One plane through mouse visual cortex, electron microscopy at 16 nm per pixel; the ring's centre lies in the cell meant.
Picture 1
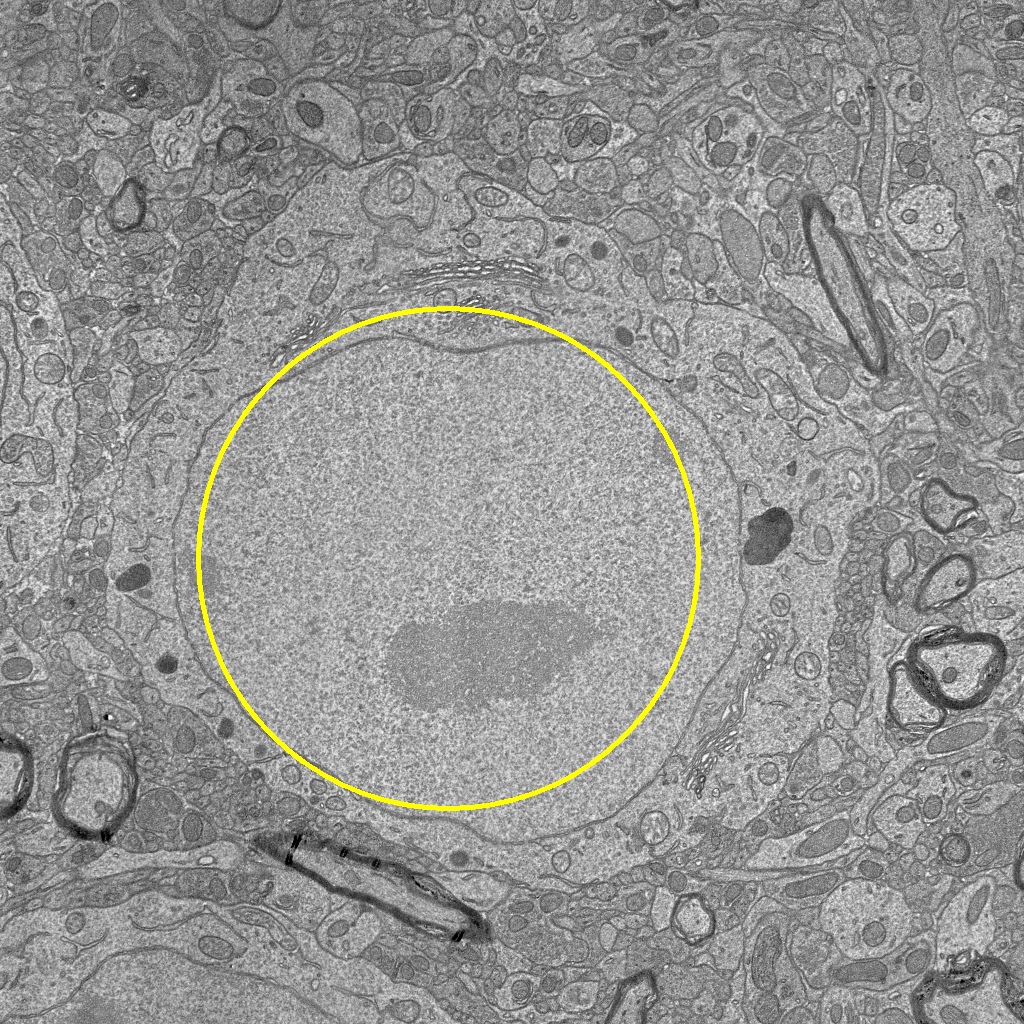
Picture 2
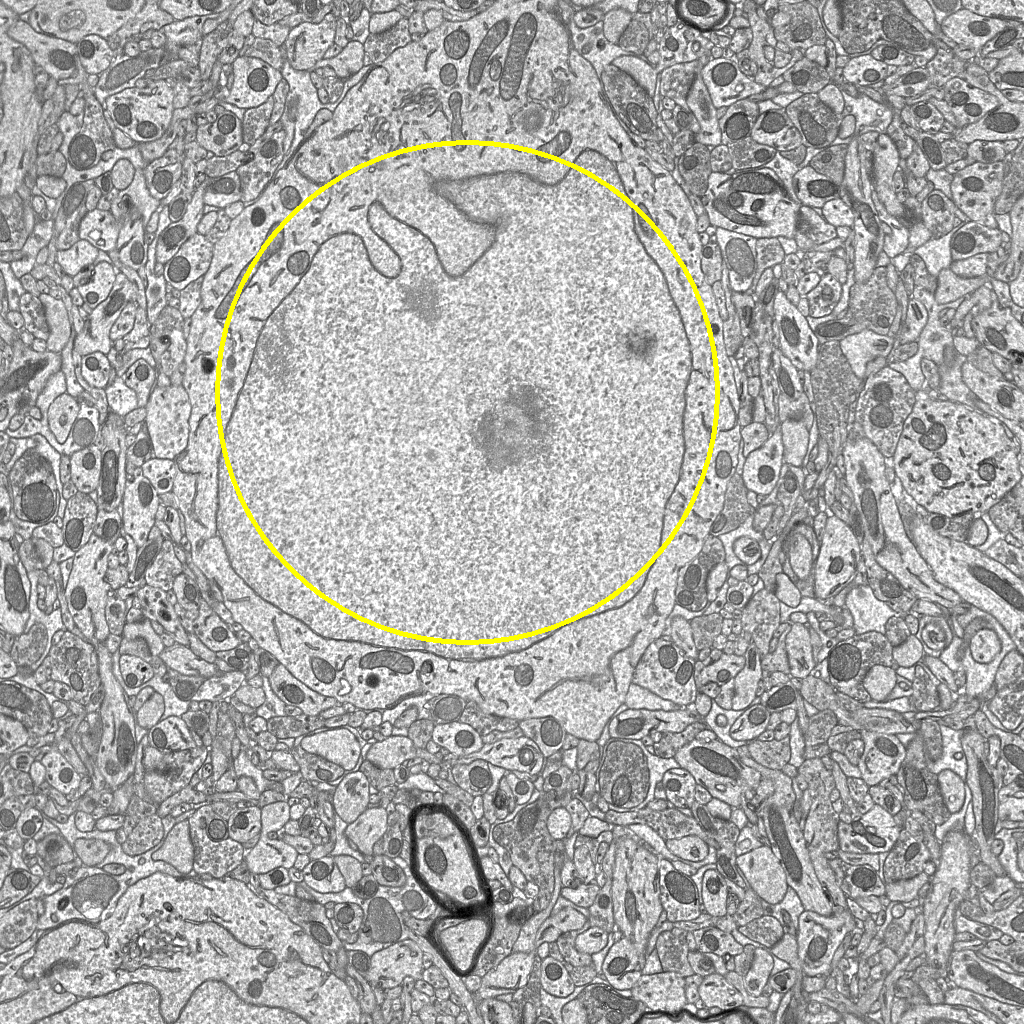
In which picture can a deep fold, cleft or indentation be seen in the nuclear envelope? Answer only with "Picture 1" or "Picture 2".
Picture 2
